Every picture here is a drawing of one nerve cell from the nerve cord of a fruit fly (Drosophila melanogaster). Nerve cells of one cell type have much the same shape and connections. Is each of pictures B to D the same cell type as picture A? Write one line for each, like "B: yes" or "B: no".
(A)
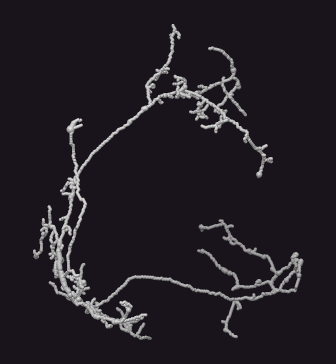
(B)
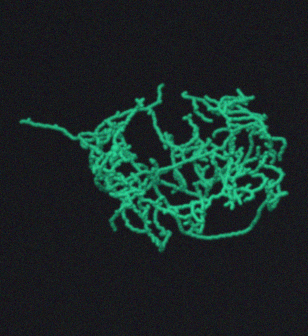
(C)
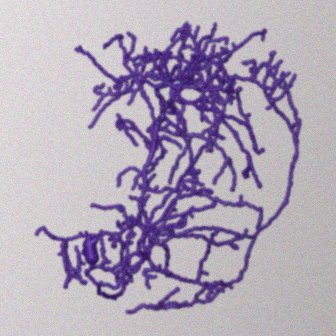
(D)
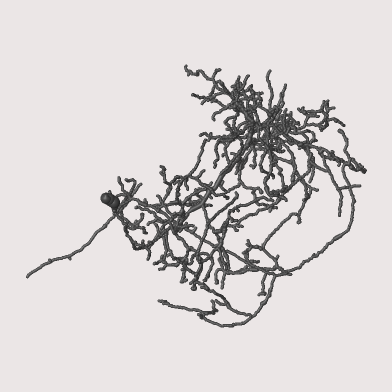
B: no
C: no
D: no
